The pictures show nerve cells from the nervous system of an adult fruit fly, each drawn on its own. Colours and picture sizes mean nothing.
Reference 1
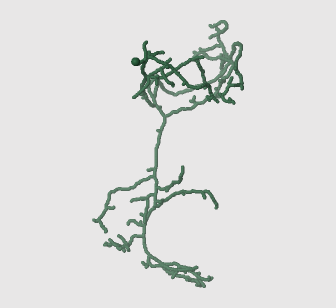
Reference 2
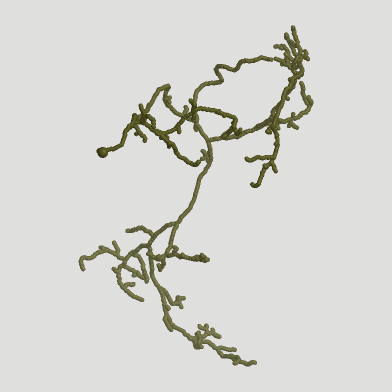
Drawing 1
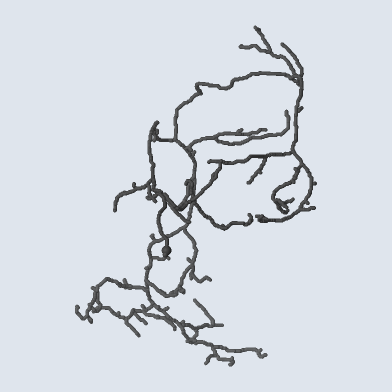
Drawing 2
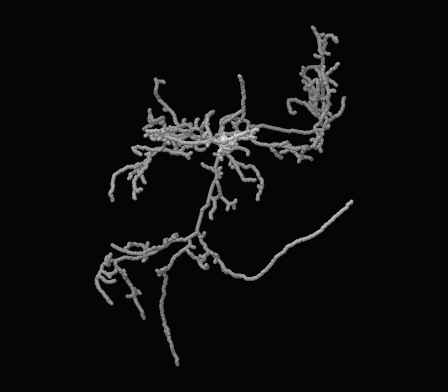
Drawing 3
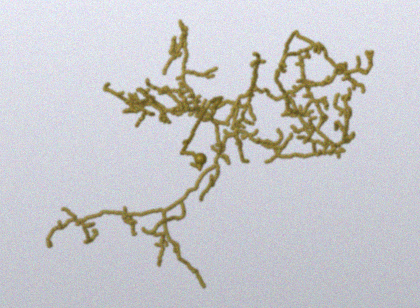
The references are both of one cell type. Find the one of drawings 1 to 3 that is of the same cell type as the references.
1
